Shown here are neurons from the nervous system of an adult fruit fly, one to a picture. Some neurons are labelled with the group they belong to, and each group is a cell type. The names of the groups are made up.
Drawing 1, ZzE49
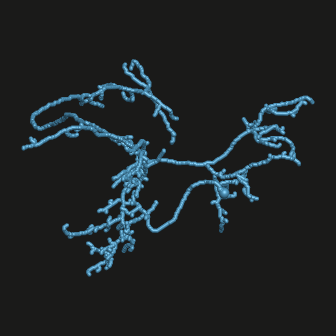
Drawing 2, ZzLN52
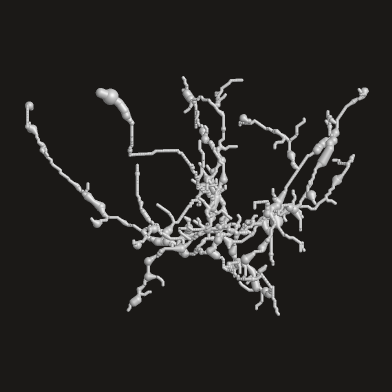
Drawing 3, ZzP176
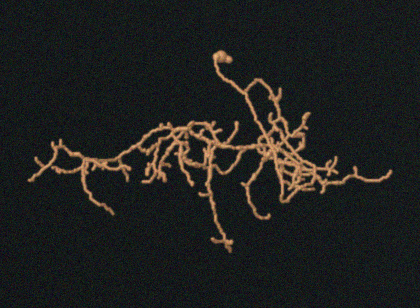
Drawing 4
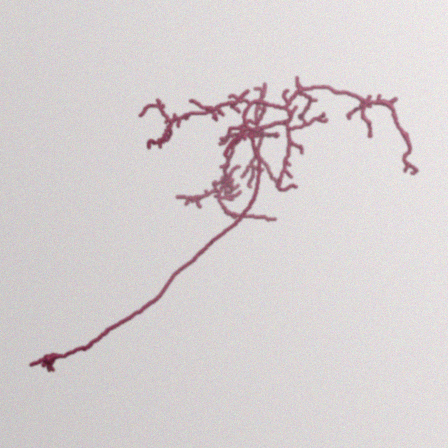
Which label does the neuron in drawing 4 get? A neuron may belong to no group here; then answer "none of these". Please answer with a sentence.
It belongs to none of these.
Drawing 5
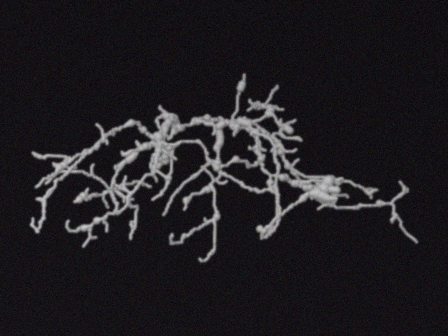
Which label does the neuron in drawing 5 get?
It belongs to ZzP176.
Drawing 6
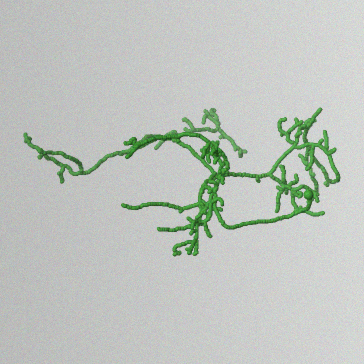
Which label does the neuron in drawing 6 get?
It belongs to ZzE49.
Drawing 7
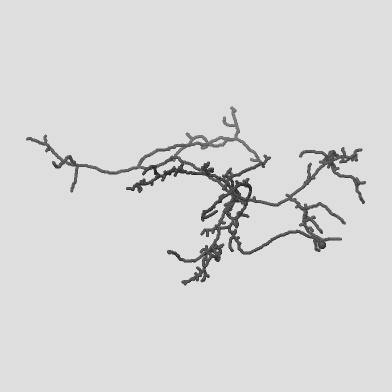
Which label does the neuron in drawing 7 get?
It belongs to ZzE49.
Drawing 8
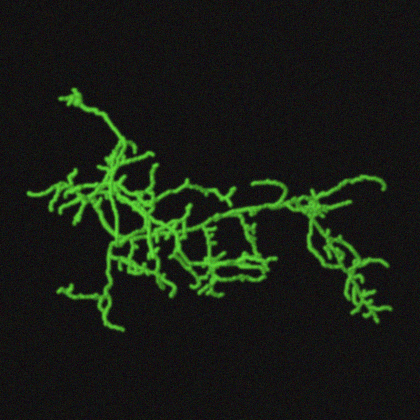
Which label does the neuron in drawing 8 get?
It belongs to ZzP176.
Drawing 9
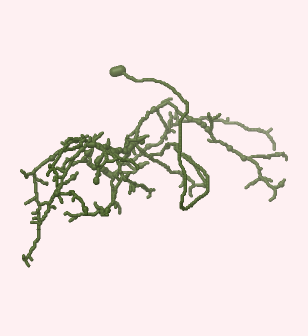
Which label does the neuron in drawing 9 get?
It belongs to ZzP176.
